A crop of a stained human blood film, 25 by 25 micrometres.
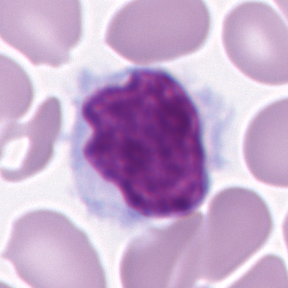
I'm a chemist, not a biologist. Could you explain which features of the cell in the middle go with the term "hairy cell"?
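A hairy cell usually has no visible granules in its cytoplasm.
No granules are seen in this very pale blue-grey cytoplasm, which goes with a hairy cell.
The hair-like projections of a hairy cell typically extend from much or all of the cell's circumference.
Here the outer edge of the cell is faint and ragged rather than sharp and smooth. The nucleus measures about 13 by 10 micrometres and fills about 70% of the cell's area. Its outline is irregular and wavy, with a notch on the upper-left side.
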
